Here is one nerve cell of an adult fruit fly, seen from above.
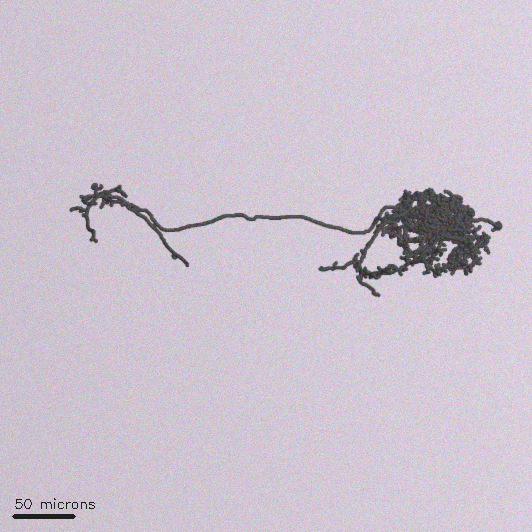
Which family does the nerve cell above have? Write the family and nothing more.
hemilineage VLPl2_medial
